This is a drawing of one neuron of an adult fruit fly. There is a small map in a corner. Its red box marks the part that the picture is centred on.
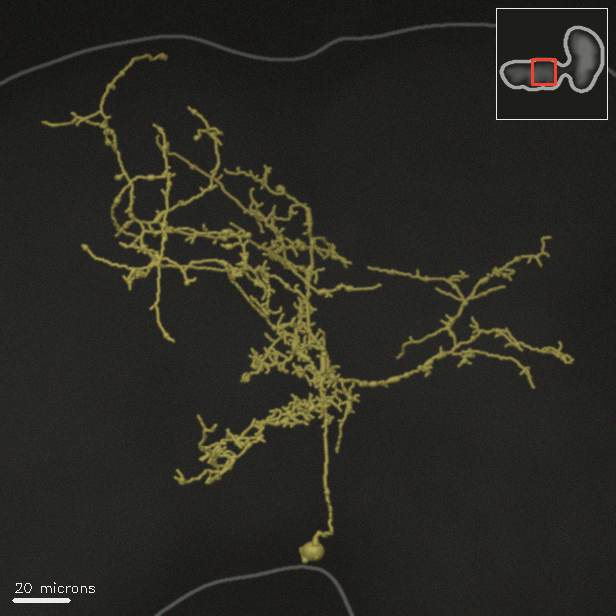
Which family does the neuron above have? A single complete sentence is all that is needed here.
The family classification of the neuron is hemilineage 12A.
